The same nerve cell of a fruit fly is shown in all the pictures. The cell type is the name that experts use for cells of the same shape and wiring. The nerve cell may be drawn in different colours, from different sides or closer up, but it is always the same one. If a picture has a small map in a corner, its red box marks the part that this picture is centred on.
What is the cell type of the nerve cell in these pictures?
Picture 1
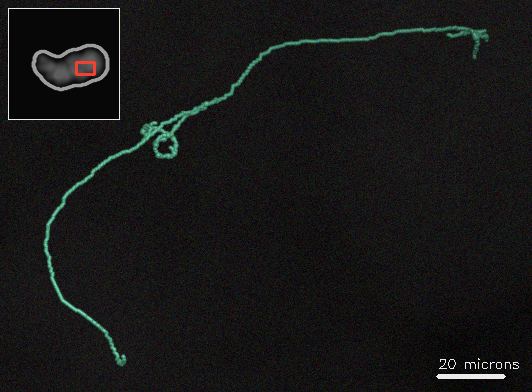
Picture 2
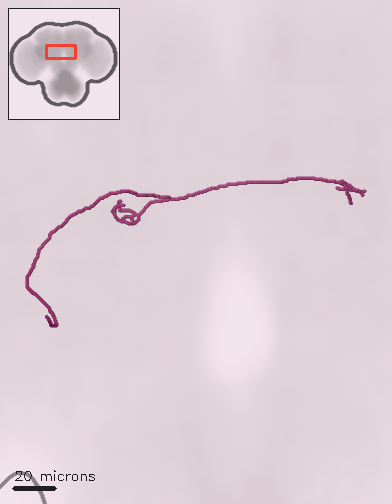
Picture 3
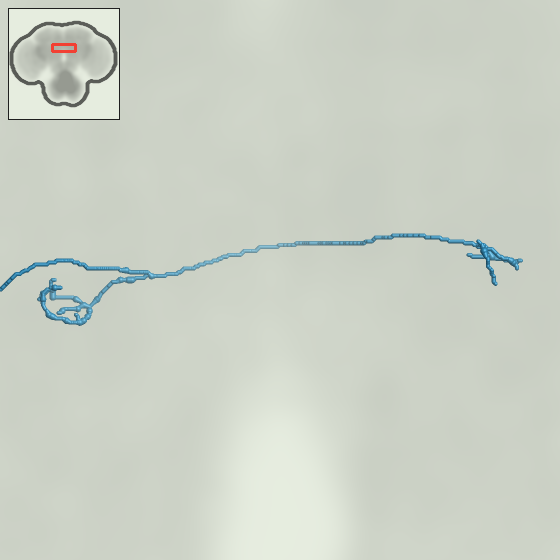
ORN_DL5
